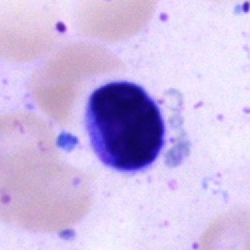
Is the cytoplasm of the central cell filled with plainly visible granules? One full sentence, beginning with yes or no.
No, this cell has a cytoplasm without visible granules.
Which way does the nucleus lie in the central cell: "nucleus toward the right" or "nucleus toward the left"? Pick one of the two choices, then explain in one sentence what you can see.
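Nucleus toward the right. The cytoplasm is very scant, showing only as a thin paler rim along the left side of the nucleus.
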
